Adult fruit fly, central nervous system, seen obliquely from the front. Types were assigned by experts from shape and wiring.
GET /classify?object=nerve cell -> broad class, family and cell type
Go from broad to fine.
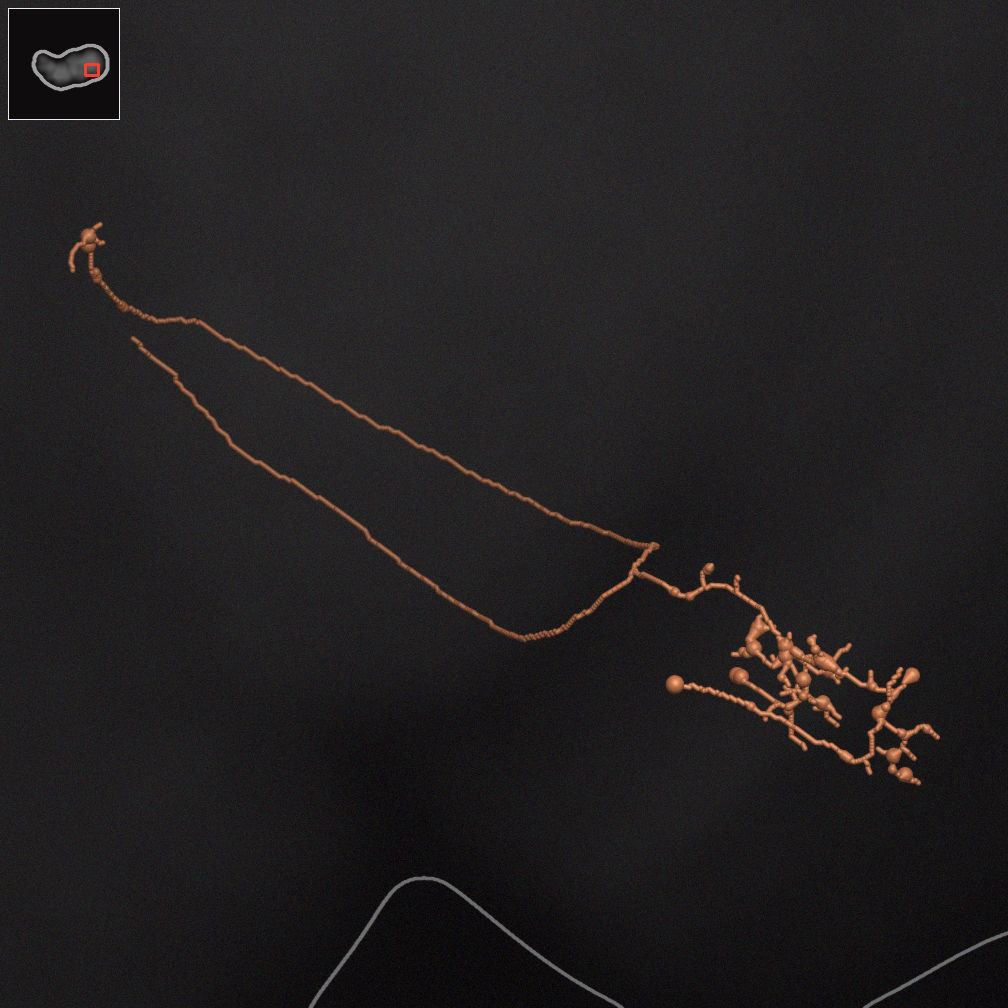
optic-lobe intrinsic neuron; Tm; Tm5c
